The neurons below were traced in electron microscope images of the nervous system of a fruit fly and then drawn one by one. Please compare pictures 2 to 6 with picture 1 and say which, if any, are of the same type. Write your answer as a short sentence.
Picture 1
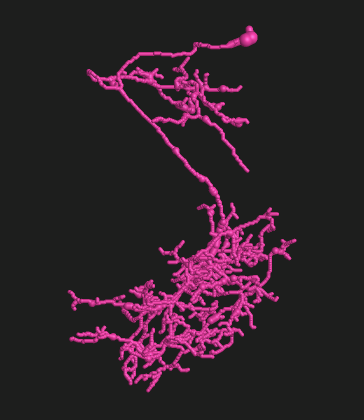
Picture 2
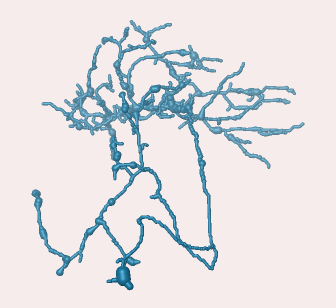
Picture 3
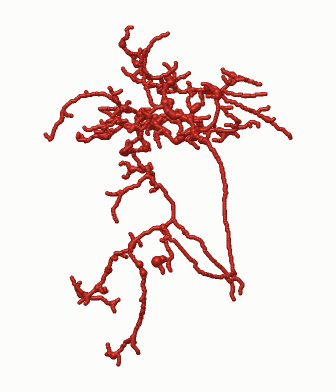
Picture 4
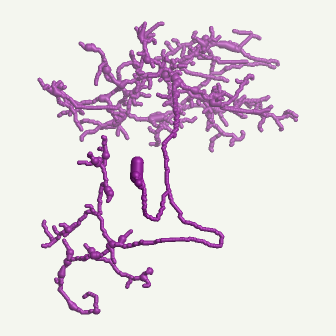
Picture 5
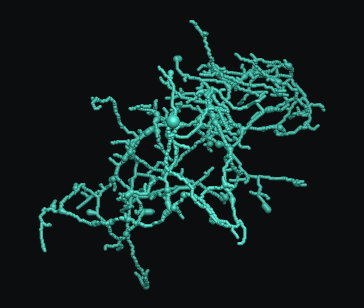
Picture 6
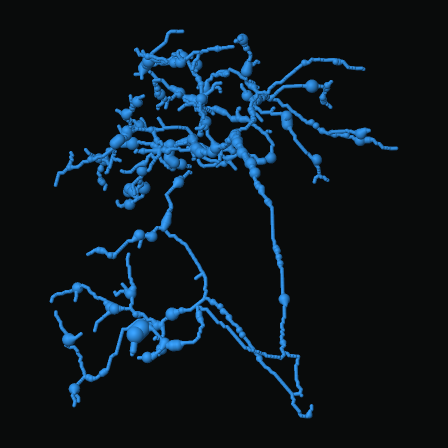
Picture 4 and picture 5 are of the same cell type.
